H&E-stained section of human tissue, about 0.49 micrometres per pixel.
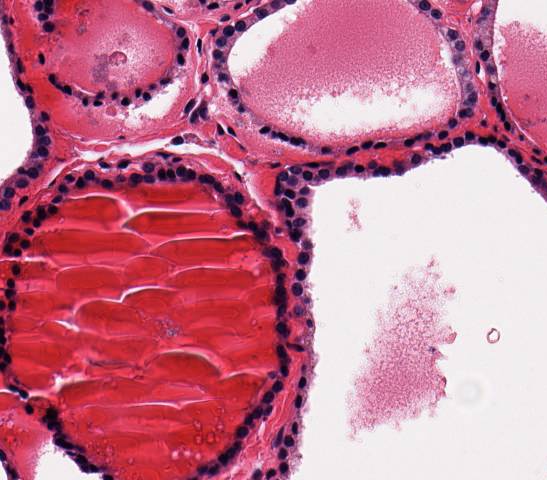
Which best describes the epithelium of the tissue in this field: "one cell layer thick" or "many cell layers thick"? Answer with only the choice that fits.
One cell layer thick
